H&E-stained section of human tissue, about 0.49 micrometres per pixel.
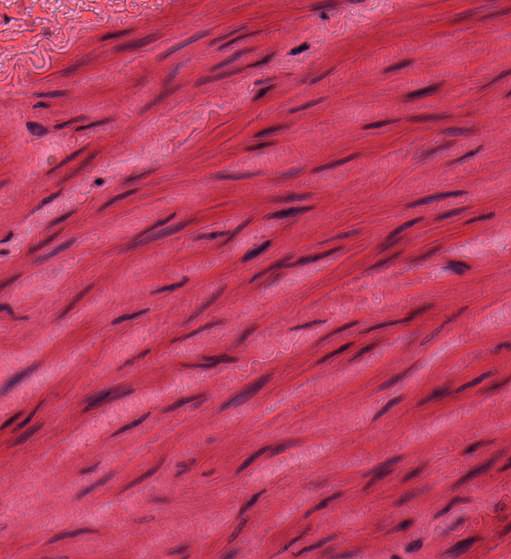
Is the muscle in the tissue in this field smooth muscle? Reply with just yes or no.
Yes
